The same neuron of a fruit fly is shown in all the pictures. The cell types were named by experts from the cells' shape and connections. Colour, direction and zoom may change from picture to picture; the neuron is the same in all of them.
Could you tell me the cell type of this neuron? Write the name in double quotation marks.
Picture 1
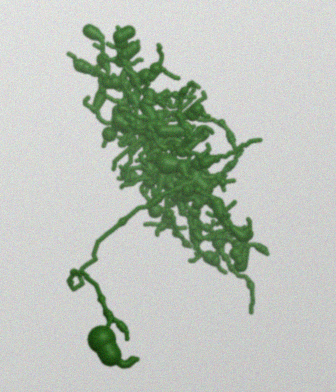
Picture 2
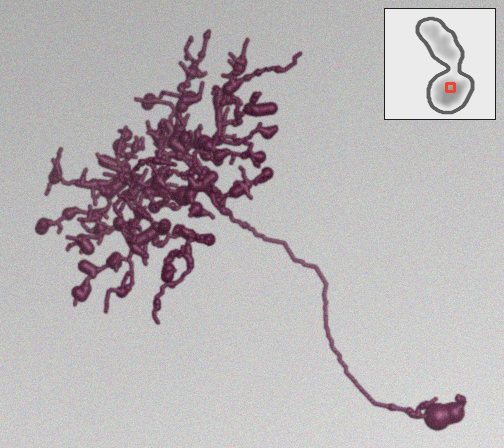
"Dm12"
